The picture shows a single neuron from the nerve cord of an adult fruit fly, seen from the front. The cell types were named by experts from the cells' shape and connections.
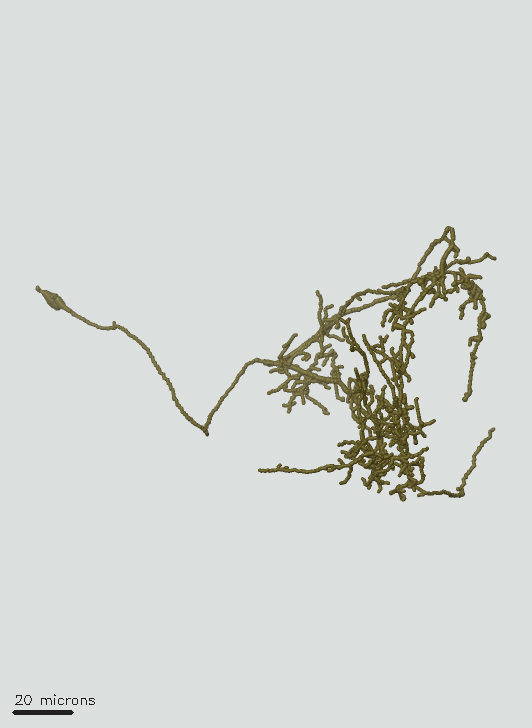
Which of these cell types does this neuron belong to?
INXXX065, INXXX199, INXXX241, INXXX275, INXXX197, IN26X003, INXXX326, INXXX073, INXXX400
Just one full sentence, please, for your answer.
As a matter of cell type, the neuron is IN26X003.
